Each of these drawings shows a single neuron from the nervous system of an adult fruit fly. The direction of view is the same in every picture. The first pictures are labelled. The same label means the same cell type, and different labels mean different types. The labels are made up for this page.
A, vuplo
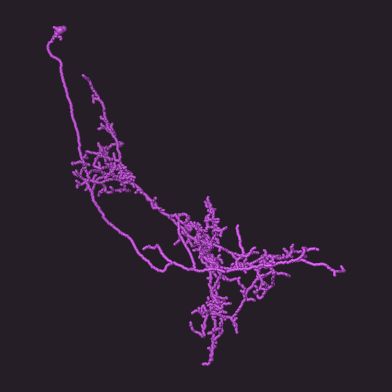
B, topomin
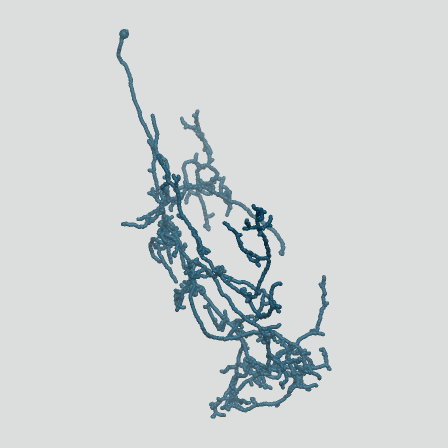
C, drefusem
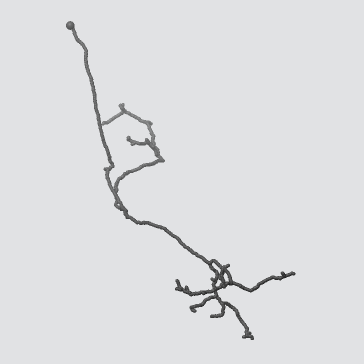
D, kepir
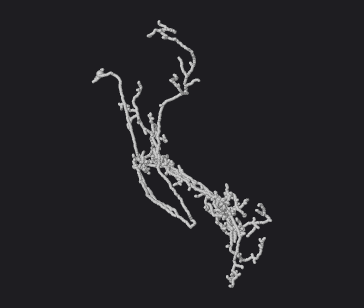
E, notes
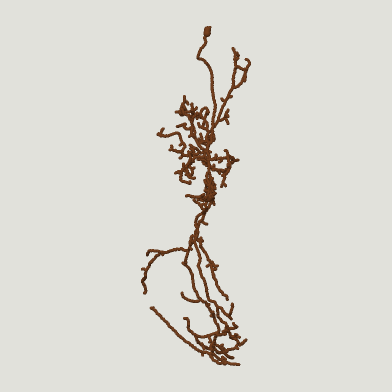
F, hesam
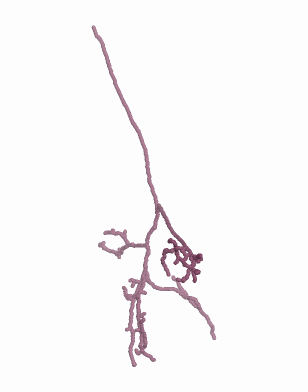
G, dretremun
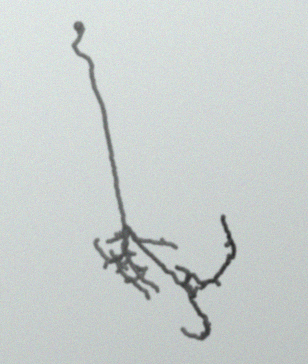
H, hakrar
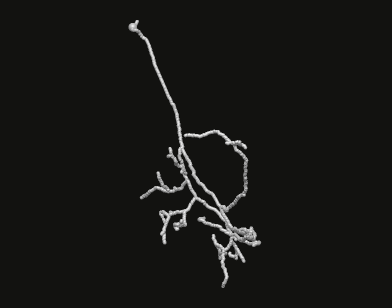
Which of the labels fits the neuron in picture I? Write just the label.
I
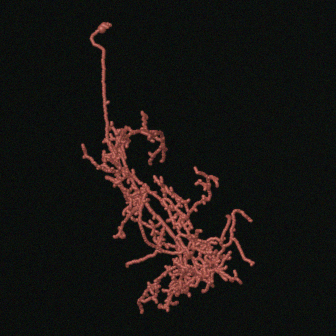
topomin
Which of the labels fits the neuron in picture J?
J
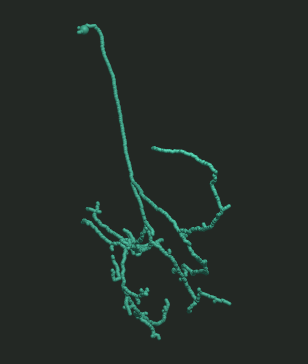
hakrar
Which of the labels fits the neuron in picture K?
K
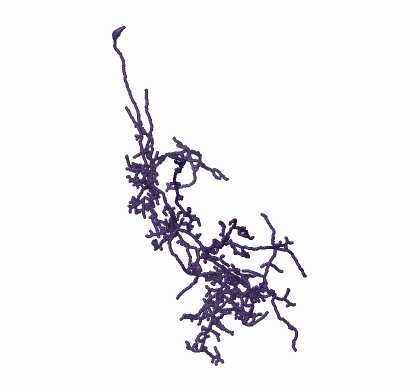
topomin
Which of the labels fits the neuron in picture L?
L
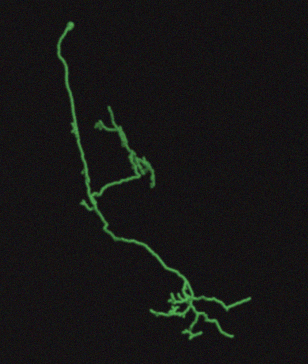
drefusem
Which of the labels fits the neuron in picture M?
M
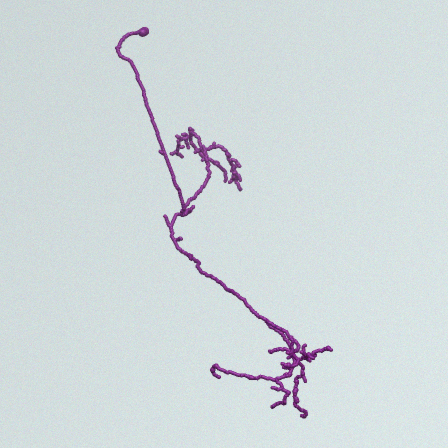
drefusem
